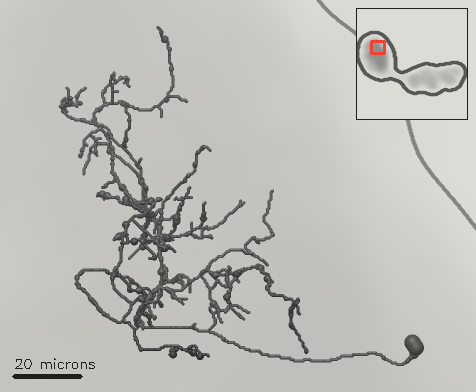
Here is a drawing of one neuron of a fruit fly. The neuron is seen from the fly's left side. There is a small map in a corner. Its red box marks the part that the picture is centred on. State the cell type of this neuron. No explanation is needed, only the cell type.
CL272_b1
